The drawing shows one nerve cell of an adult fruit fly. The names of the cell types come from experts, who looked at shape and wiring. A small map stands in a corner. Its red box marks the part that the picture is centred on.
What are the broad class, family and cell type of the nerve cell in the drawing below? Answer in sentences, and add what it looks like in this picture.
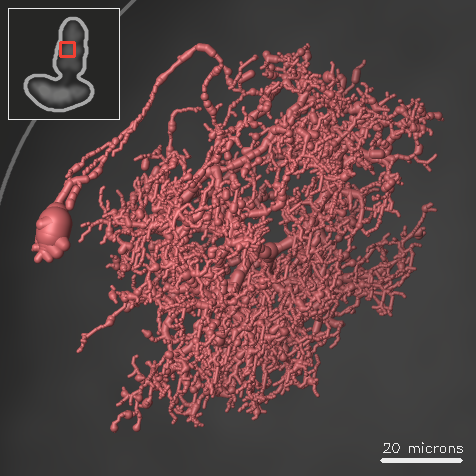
This is a nerve-cord intrinsic neuron. The family is hemilineage 19A. It is of cell type IN19A001. It lies in the nerve cord. The cell body is on the left of the picture. From left to right in the picture it spans about 110 microns.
